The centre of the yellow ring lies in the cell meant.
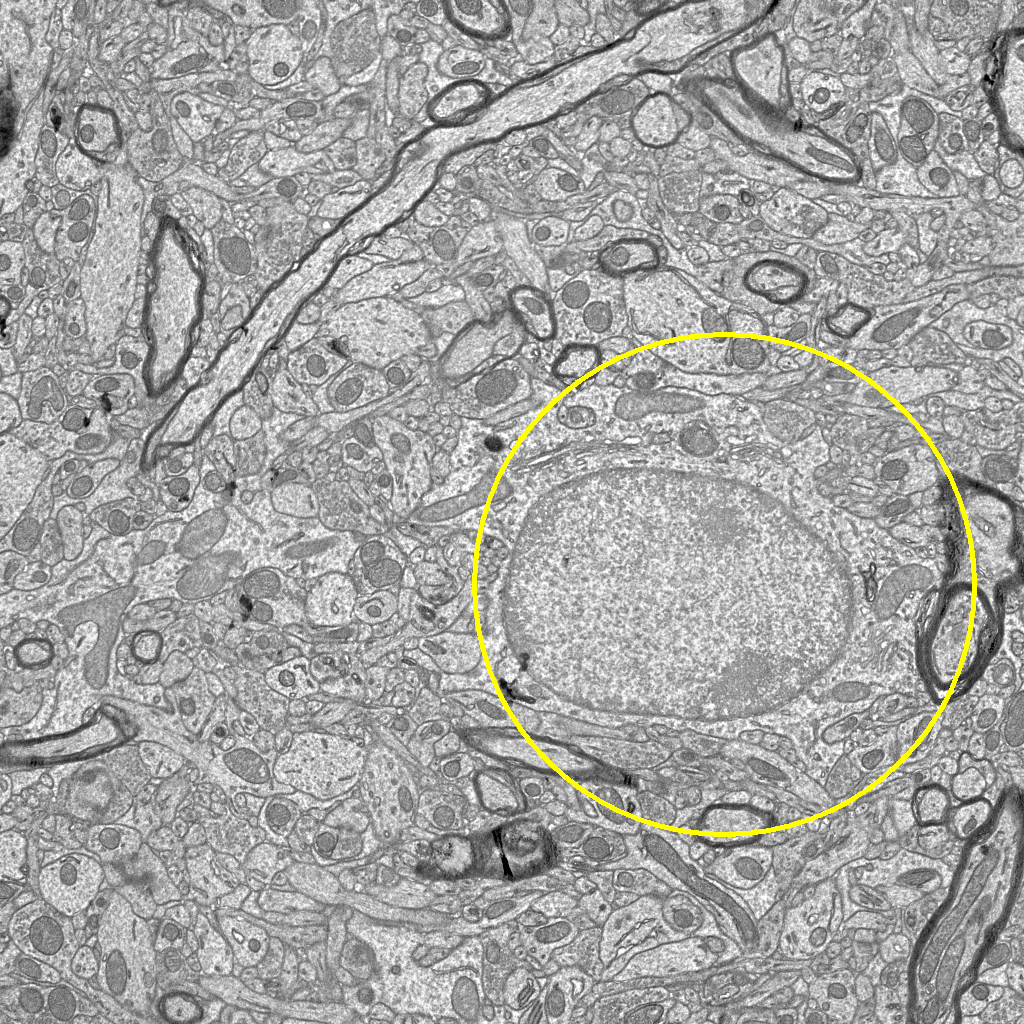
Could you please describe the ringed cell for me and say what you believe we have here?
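First, the nucleus is a large oval, longer left to right than top to bottom, wholly inside the ring. Next, its envelope is smooth, without deep folds or clefts. Then, above its upper left, several flattened membrane cisternae stack parallel to the envelope. Last, an astrocyte.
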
